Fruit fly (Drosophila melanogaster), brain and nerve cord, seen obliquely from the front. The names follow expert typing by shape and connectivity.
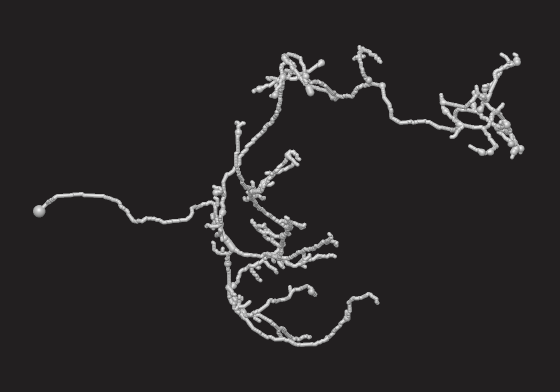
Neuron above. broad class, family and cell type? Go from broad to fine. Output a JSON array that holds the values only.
["central-brain intrinsic neuron", "hemilineage CREl1", "CRE068"]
